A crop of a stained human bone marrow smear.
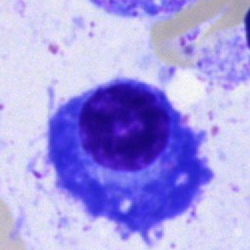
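Plasma cell, the central cell of the field. Its outline is irregular, edged with short ragged bulges. The chromatin stains dense dark purple. A deep blue cytoplasm shows no distinct granules.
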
